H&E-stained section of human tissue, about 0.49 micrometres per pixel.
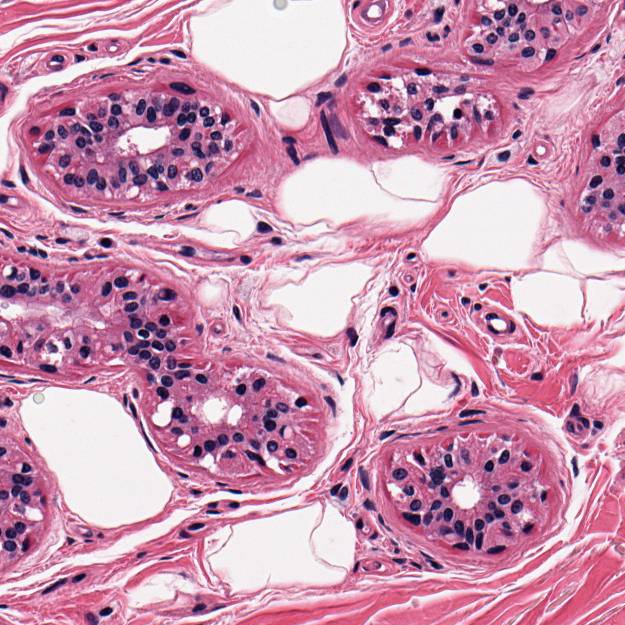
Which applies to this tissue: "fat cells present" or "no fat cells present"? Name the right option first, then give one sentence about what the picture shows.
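Fat cells present. Clear, empty adipocyte spaces lie between the units, especially through the centre and left of the field.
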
